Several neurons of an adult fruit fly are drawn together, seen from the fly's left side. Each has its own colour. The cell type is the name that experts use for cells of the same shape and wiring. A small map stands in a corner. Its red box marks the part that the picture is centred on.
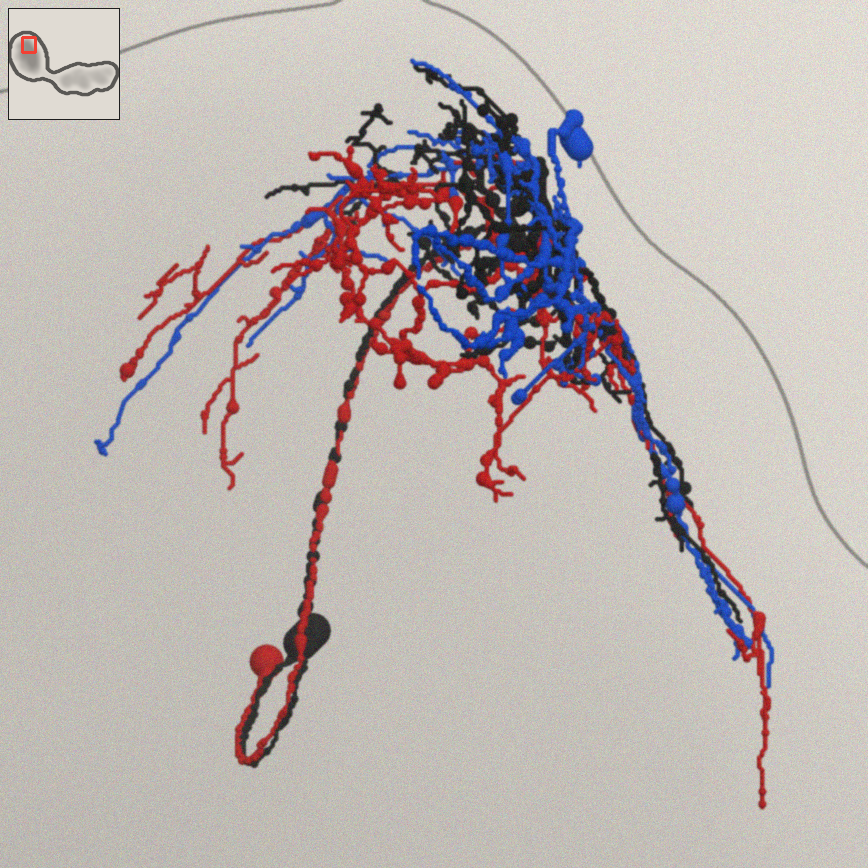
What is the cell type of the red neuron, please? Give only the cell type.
SLP078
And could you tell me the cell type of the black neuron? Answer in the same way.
SLP001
